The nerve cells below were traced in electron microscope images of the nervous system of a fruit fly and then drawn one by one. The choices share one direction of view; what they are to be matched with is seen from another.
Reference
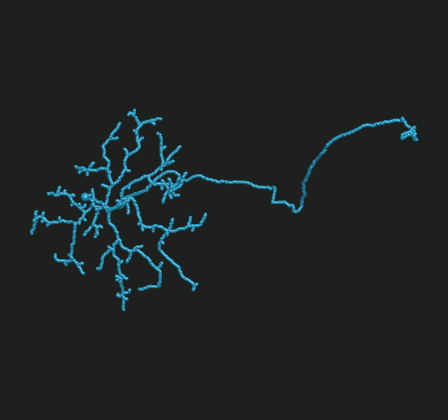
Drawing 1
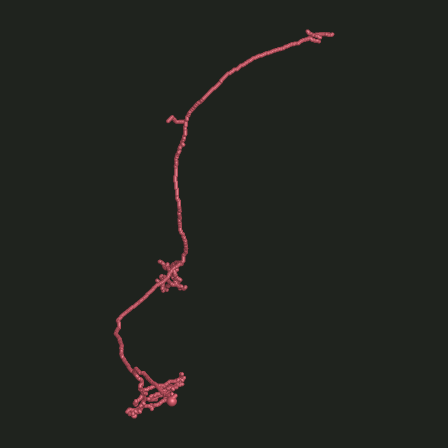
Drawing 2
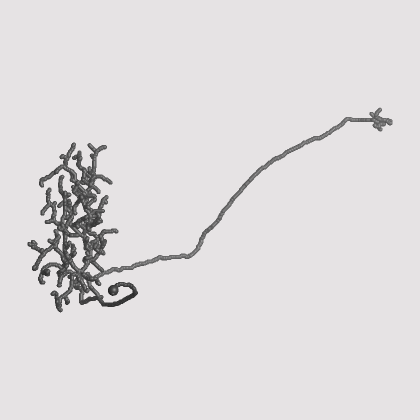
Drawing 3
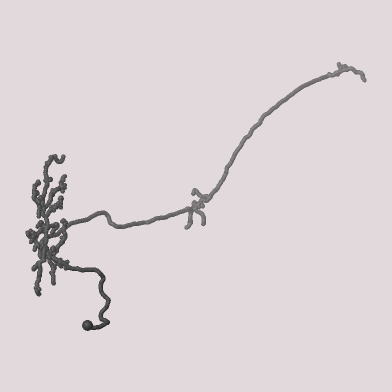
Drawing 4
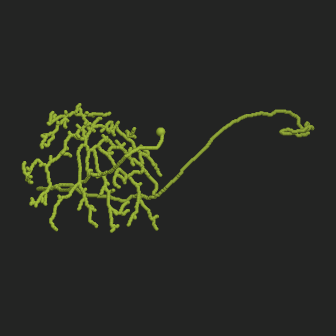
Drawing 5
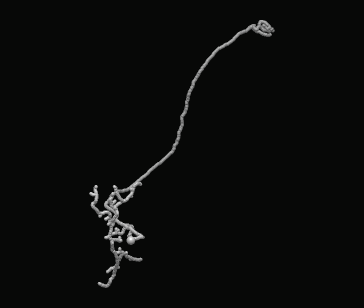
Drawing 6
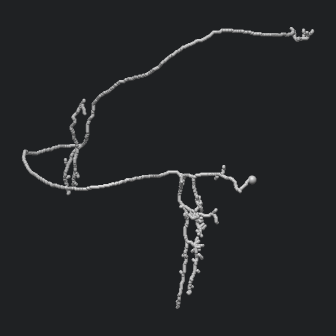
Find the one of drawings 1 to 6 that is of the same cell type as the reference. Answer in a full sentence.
Drawing 4 shows a nerve cell of the same cell type.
